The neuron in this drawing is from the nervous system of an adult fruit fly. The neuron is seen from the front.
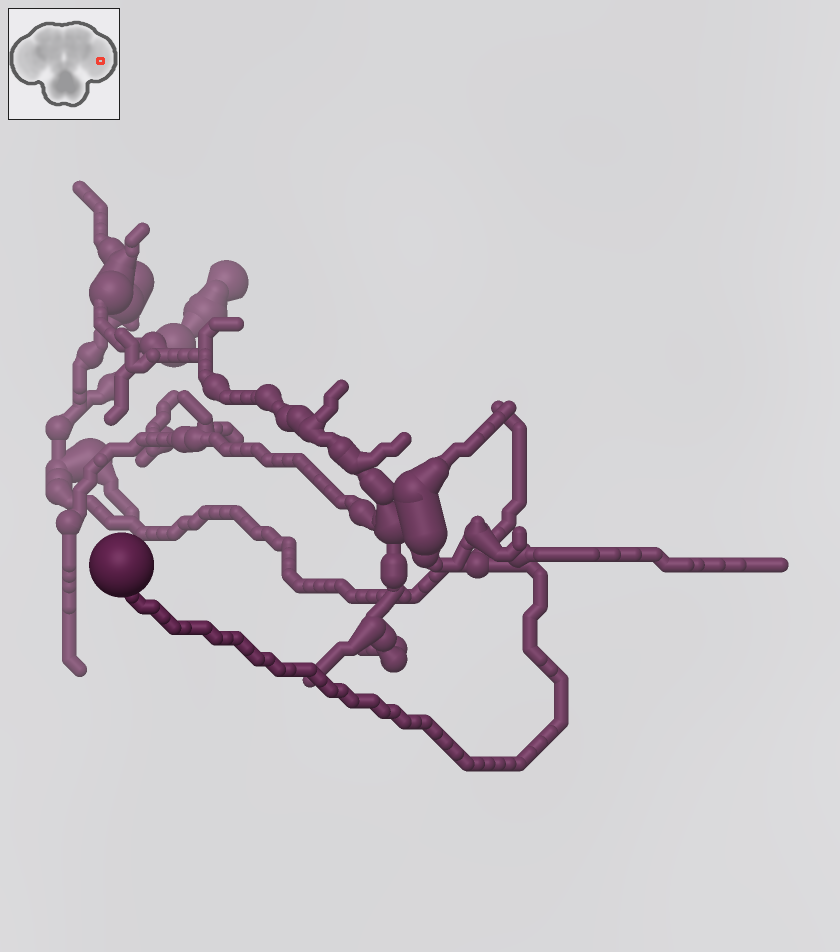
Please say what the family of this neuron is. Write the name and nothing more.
Mi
